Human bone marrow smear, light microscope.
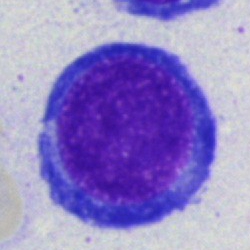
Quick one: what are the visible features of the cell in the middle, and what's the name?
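A nucleus fills most of this cell, leaving the cytoplasm as a thin rim around it. That rim is deep blue and shows no granules. Part of another cell, also with blue cytoplasm, is cut off at the top edge. The central cell is a proerythroblast.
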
